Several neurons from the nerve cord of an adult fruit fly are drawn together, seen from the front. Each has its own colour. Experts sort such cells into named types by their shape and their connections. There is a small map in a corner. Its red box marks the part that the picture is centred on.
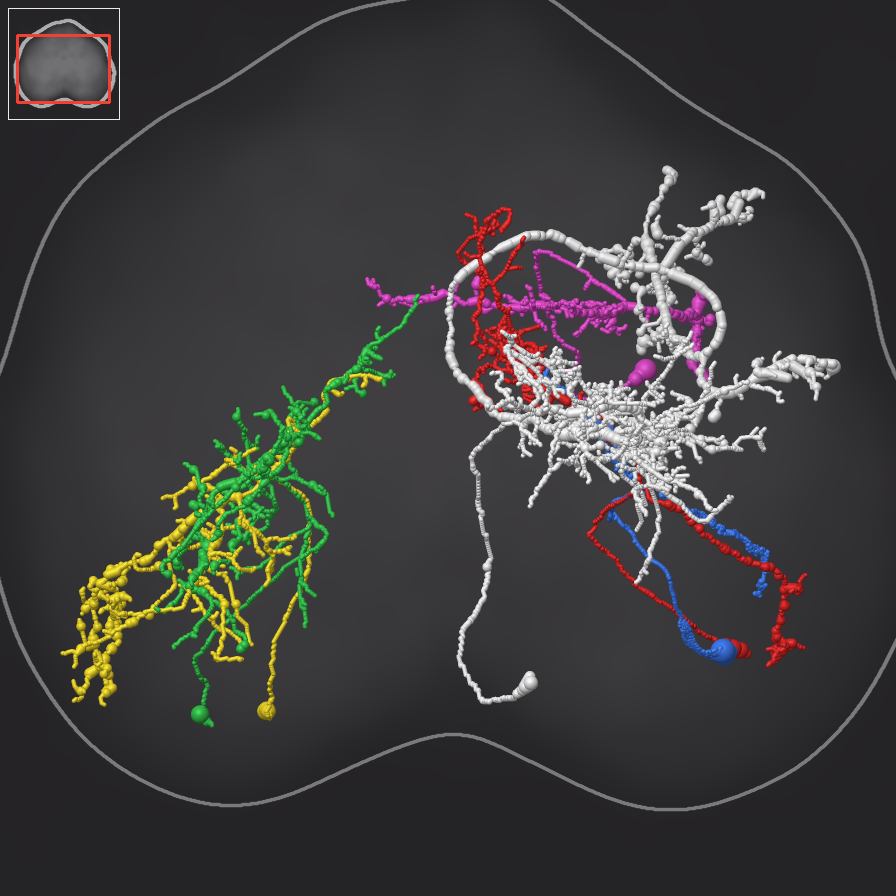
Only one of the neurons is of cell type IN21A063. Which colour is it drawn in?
red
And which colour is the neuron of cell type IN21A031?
blue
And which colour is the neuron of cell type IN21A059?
yellow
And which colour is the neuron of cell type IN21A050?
green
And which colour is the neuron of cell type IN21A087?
magenta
